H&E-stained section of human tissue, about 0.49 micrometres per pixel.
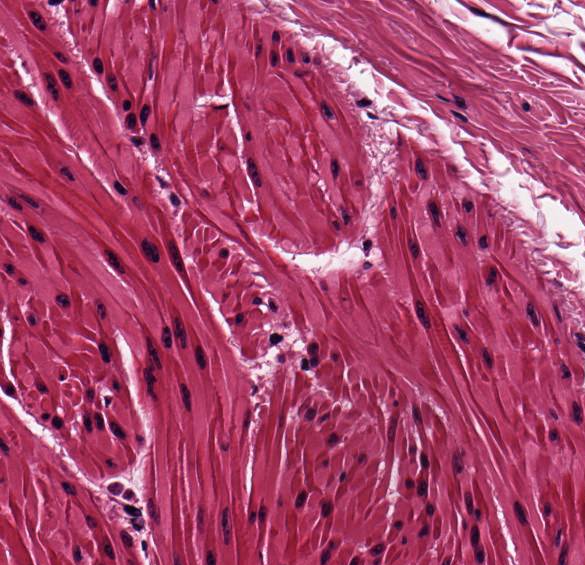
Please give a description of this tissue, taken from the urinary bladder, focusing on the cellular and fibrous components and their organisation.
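So, the whole field is smooth muscle cells in bundles running in different directions. Where a cell is cut lengthwise, I see an elongated, blunt-ended nucleus in the middle. The cytoplasm is deep pink. Narrow strands of pale, loose connective tissue separate the bundles.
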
